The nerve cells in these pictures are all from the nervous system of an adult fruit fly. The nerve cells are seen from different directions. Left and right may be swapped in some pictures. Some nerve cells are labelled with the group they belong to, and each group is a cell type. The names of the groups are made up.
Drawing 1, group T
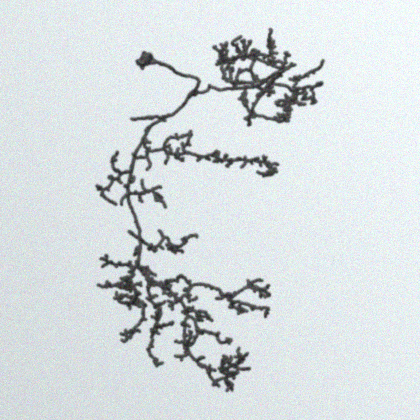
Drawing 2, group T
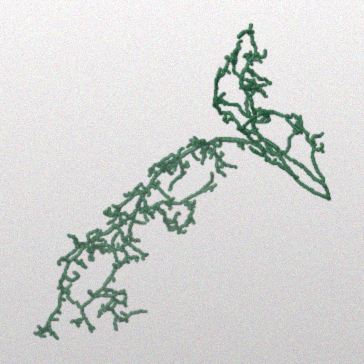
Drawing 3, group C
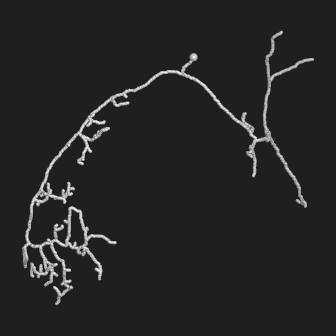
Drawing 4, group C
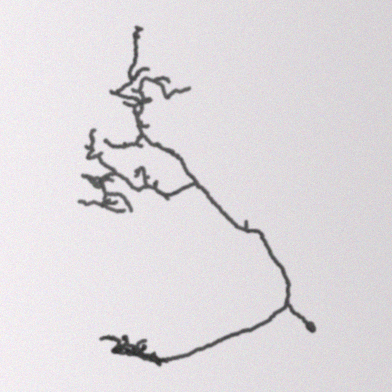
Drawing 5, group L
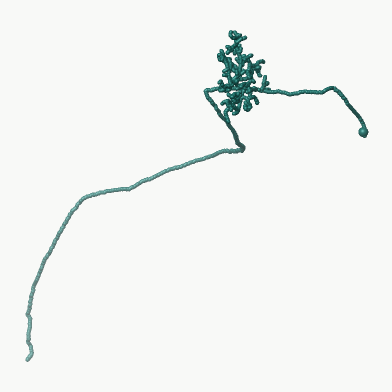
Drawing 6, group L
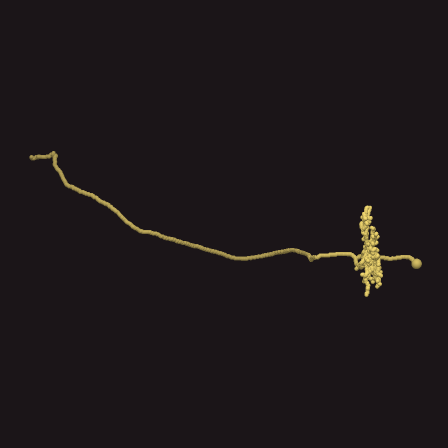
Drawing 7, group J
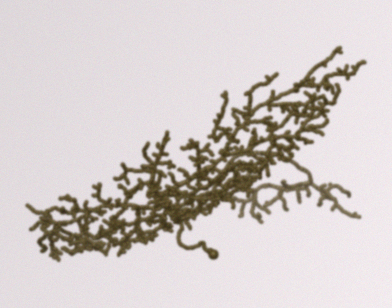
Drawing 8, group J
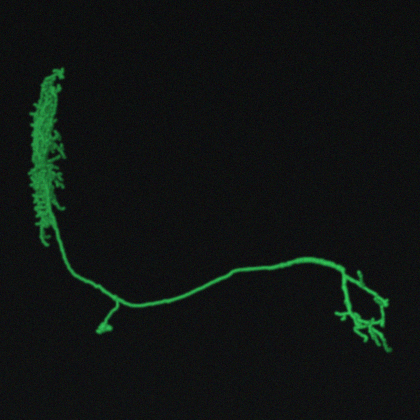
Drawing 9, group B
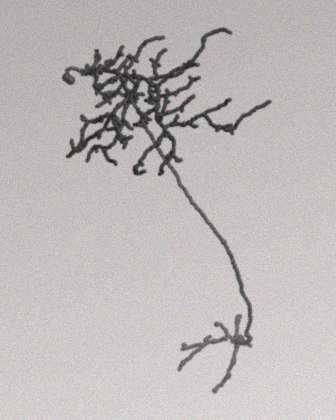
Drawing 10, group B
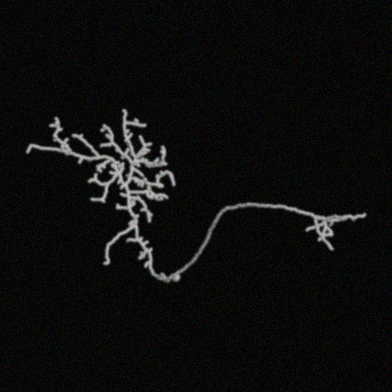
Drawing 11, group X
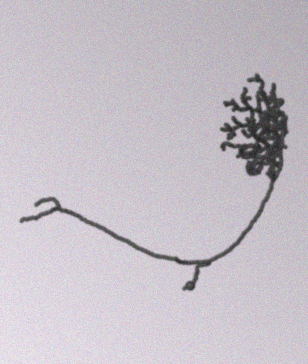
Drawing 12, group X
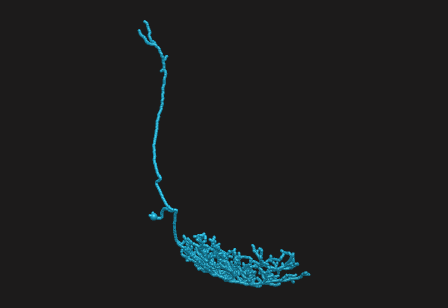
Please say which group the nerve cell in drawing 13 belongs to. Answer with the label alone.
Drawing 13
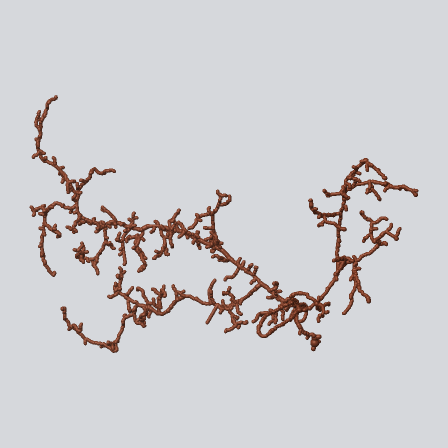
group T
